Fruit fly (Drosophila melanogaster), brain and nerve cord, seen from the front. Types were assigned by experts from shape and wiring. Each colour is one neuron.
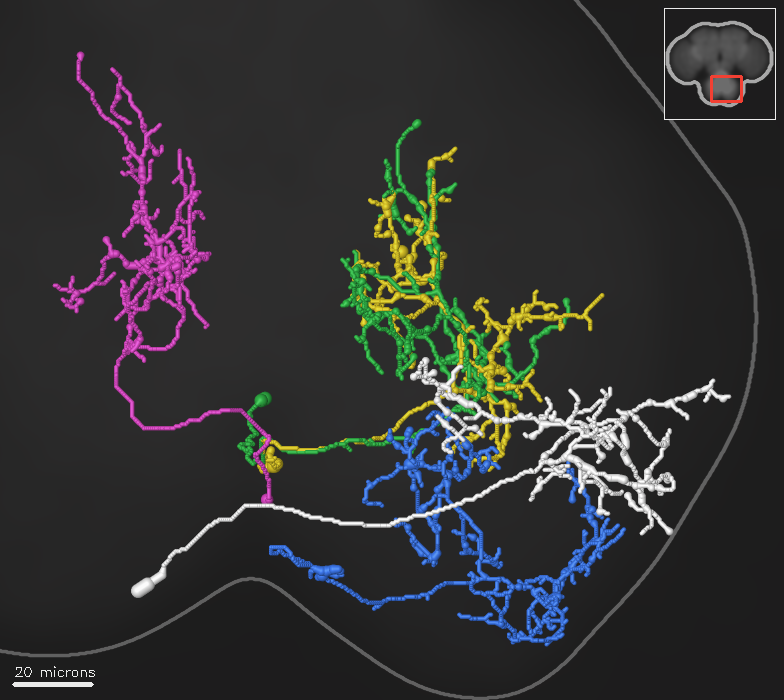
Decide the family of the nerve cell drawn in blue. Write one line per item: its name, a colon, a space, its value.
family: hemilineage 13B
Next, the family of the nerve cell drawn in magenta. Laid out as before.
family: hemilineage 14A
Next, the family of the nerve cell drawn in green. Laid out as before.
family: hemilineage 13B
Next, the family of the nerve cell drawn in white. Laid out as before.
family: hemilineage 13B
